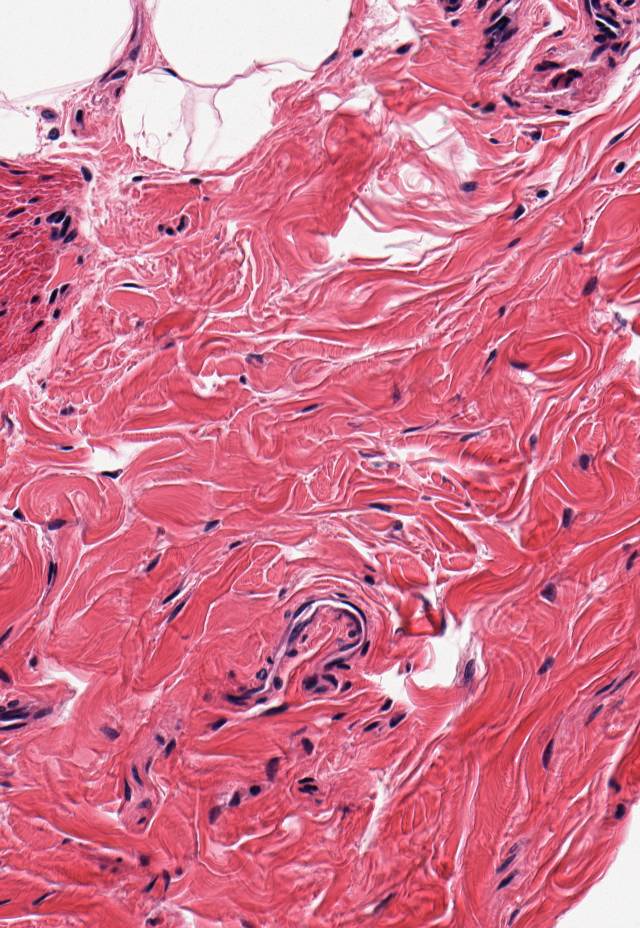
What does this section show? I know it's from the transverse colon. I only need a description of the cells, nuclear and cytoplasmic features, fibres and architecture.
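First, the fibres: thick eosinophilic collagen bundles fill almost the whole field and run in many different directions. Second, their outline: many of the collagen bundles have a wavy, curled outline. Third, the nuclei: sparse, dark, elongated and spindle-shaped, they lie scattered between the collagen bundles. Fourth, fat: a few empty adipocytes with thin membranes lie along the top edge of the field.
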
